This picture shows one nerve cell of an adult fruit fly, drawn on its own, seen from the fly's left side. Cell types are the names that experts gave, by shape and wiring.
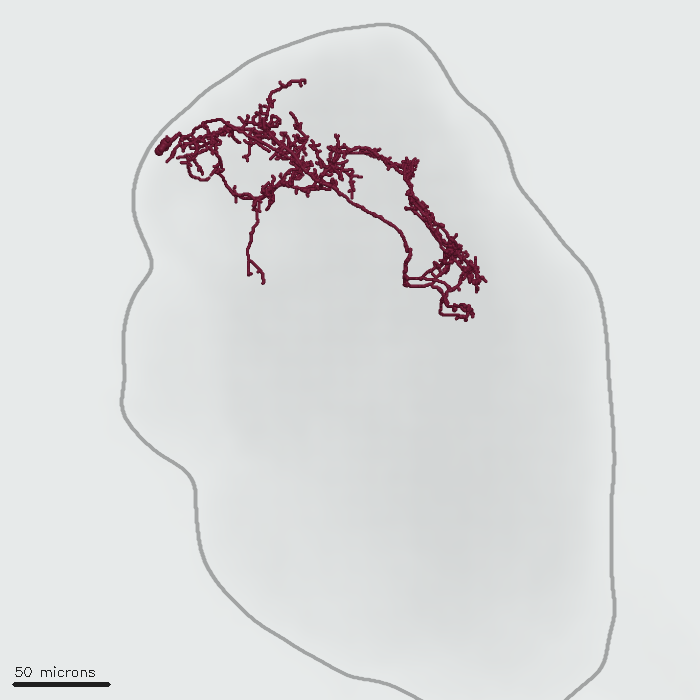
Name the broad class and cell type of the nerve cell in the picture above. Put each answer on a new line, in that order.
central-brain intrinsic neuron
ATL006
